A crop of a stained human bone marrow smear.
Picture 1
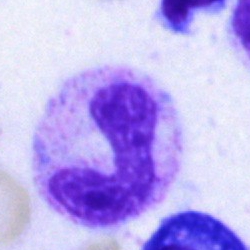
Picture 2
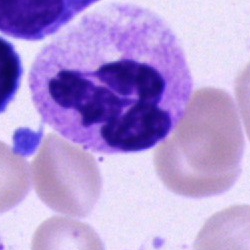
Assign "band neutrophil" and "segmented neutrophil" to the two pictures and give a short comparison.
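Picture 1's the band neutrophil, and picture 2's the segmented neutrophil. In picture 1 the nucleus is a single curved band bent into a hook, with its hollow facing the upper left.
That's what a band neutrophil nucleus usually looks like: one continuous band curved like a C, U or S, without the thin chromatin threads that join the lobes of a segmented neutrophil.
A lot is shared, though: both cells have a round, smooth outline, dark purple chromatin that's coarsely clumped, blotchy in picture 1, and no visible nucleoli.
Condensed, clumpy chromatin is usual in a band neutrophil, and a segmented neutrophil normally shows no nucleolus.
In picture 2 there are no vacuoles in the cytoplasm, and a red cell lies close against the right side. In picture 1, parts of other dark-stained nucleated cells sit at the top-right and bottom-right edges without touching it.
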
